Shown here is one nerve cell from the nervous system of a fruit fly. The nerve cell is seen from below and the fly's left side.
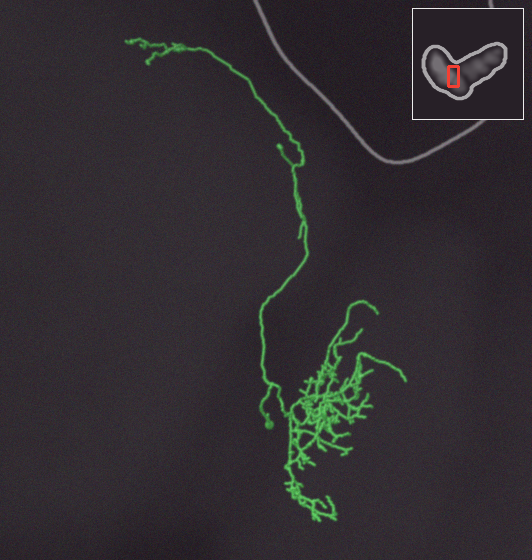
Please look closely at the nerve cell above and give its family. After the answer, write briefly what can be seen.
The family is LoVP. This is a visual projection neuron. Its cell body lies at the bottom of the picture. Dozens of branch ends can be seen.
